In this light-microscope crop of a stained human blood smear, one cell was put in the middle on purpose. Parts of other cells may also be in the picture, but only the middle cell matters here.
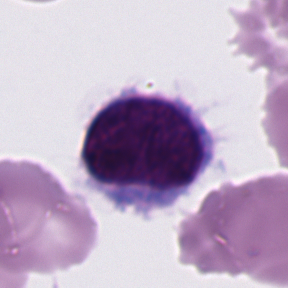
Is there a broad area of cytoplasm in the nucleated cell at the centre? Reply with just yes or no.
No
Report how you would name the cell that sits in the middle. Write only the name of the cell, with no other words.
hairy cell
